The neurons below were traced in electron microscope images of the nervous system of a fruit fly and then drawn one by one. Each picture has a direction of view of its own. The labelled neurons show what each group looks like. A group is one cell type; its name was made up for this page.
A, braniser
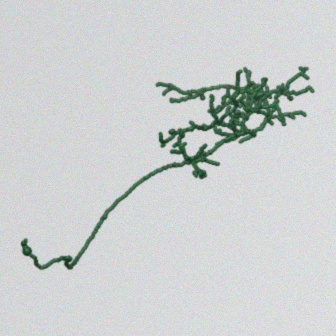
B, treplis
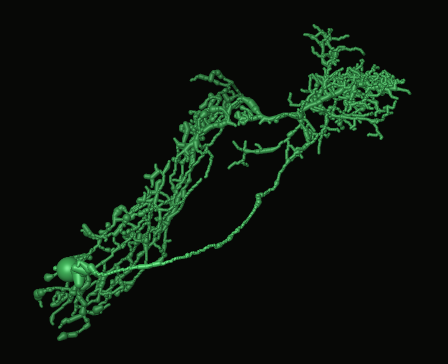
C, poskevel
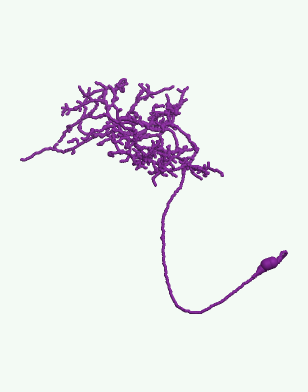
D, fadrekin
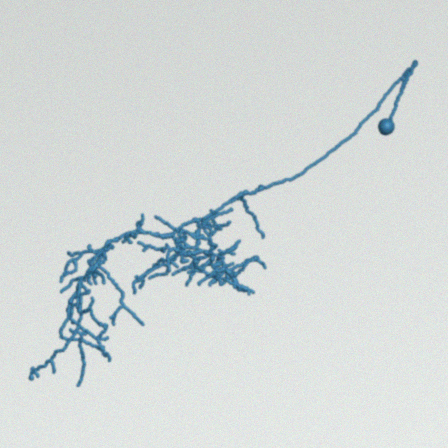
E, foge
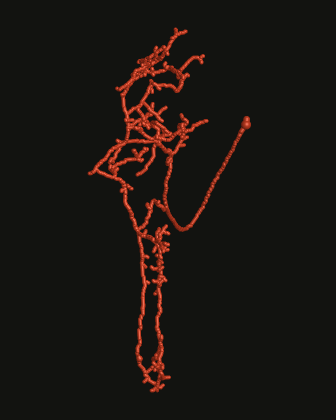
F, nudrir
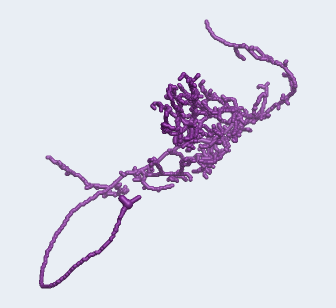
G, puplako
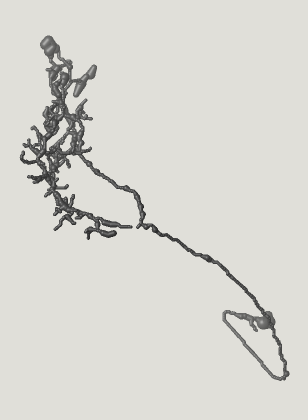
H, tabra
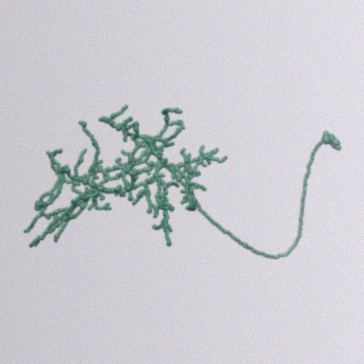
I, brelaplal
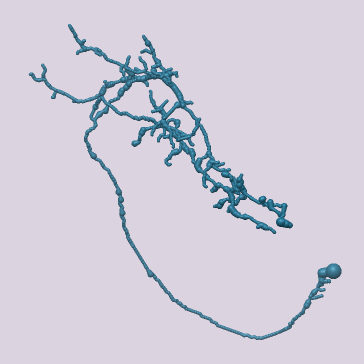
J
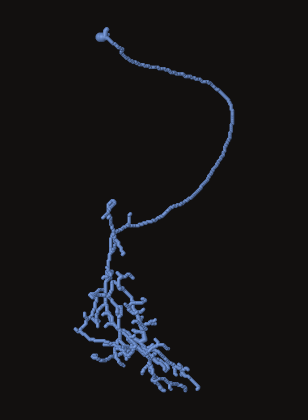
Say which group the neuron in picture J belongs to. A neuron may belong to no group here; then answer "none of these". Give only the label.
braniser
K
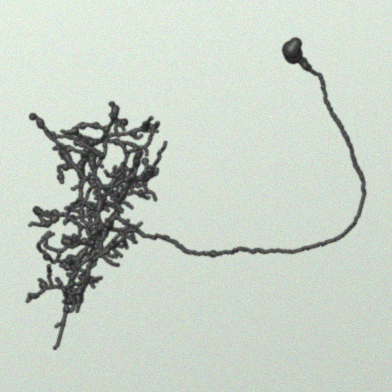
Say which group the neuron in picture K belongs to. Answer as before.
none of these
